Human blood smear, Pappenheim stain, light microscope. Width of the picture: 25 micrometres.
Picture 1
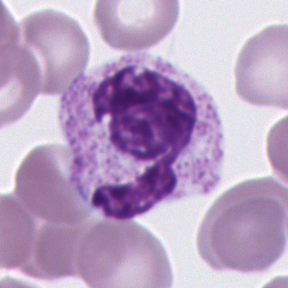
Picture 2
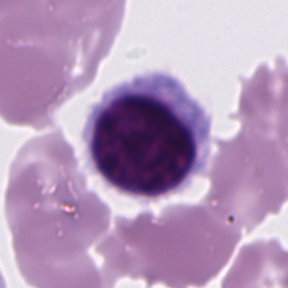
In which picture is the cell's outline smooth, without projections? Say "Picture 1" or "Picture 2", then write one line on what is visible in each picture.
Picture 1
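Picture 1: The cell outline is roughly round with a smooth edge and no surface projections.
Picture 2: The outer edge of the cell is irregular, with small bumps along it.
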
